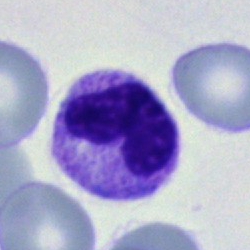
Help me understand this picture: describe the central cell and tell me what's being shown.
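Look at the outline first: round, with a smooth edge. The nucleus sits mostly in the upper and right part of the cell, and its chromatin is dark purple and coarsely clumped. The cytoplasm comes out pale lilac, not deep blue. So this one is a band neutrophil.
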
